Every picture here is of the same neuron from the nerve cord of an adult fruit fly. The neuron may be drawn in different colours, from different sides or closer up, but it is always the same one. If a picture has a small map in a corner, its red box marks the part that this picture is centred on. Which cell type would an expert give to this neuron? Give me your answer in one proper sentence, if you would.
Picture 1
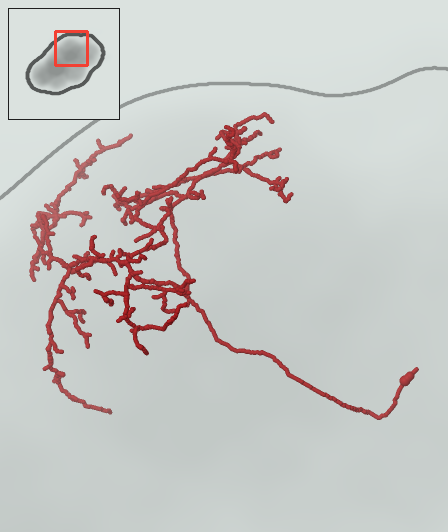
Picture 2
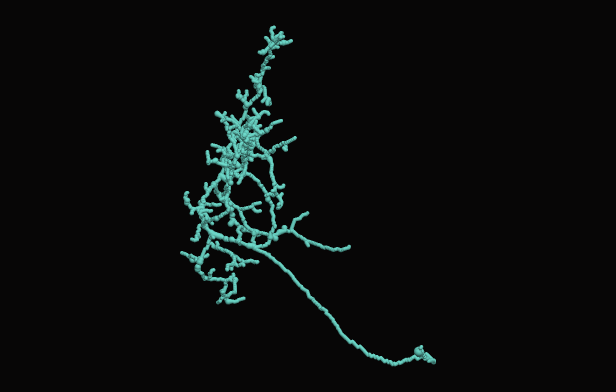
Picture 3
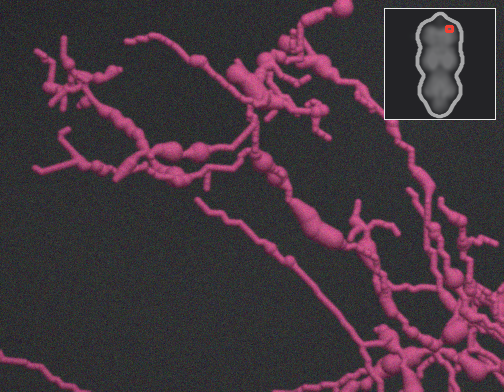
The cell type of this neuron is IN13B081.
